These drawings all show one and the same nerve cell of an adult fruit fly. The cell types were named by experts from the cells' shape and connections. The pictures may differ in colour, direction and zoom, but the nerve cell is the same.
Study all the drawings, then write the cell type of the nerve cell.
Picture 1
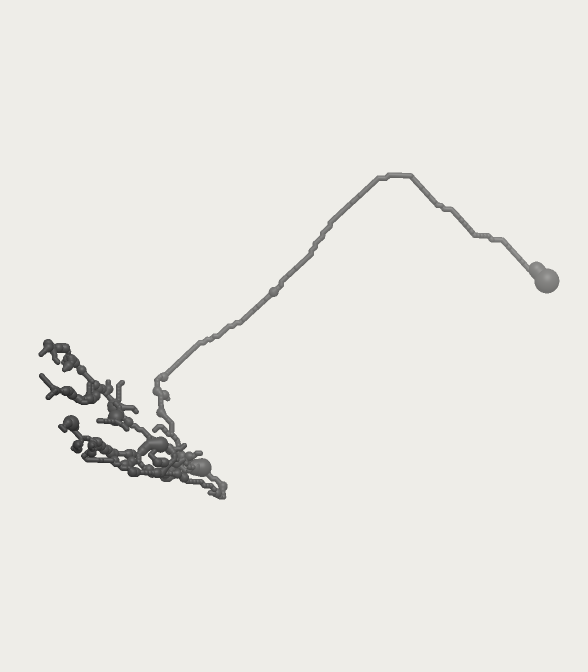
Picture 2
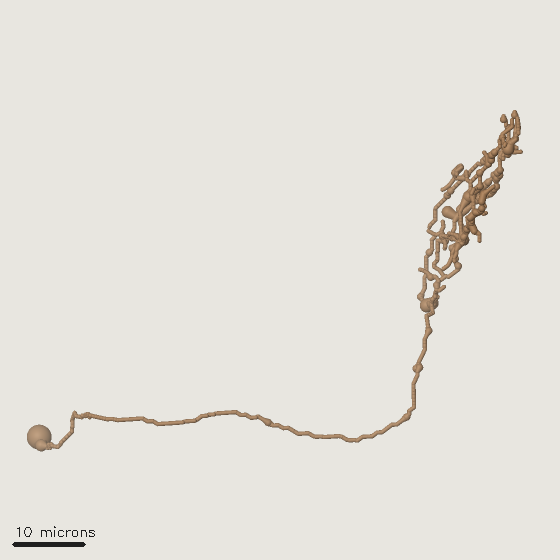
Cm18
